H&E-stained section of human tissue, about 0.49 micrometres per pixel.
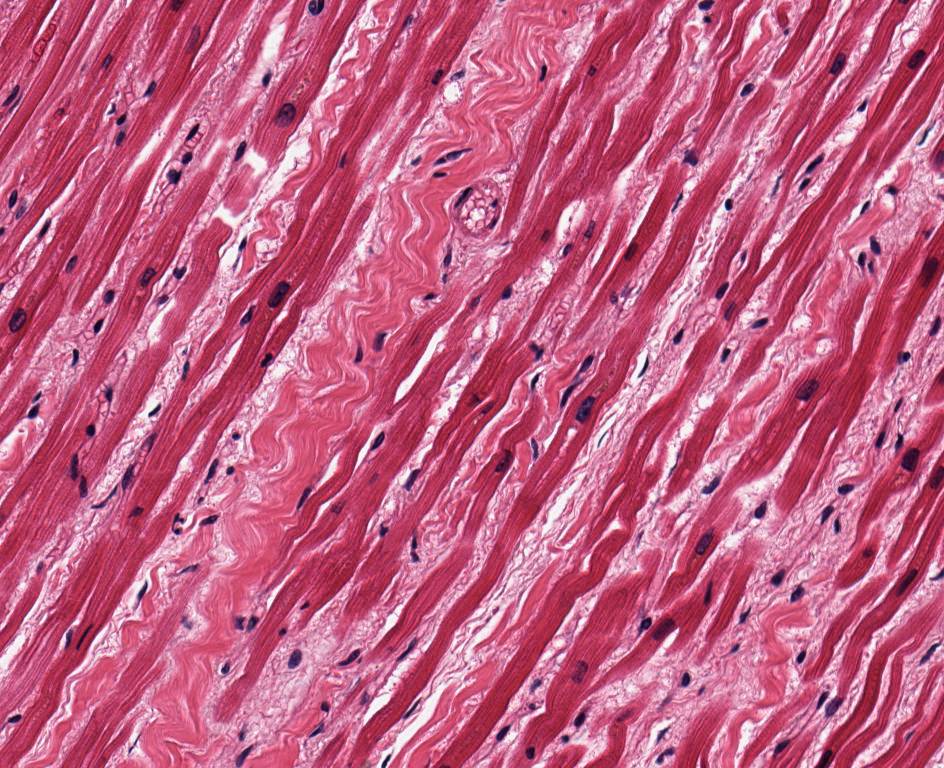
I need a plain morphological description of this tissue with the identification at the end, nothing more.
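Some of the fibres branch and join up with their neighbours, and they've got oval nuclei sitting centrally. Cytoplasm's deep pink. Between fibres, in the pale spaces, you'll see small dark elongated nuclei scattered about. That's atrial appendage of the heart.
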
